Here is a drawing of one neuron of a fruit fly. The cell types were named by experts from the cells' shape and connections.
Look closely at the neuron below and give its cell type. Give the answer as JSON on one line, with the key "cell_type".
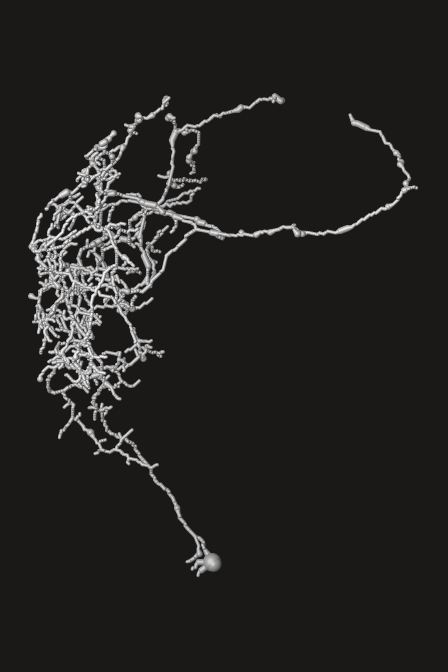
{"cell_type": "AVLP333"}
